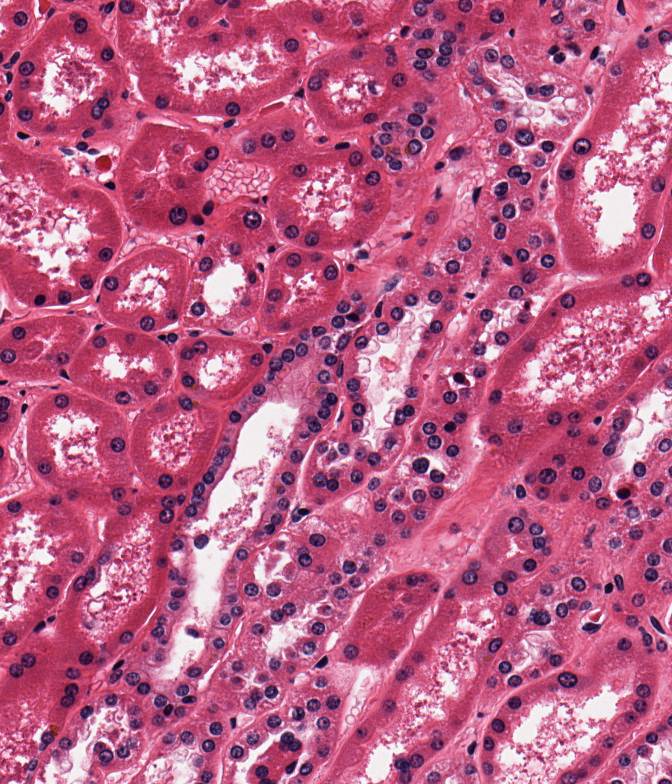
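Renal cortex. Left: tubules cut in round cross-section, each lined by a single layer of cuboidal cells with deeply eosinophilic cytoplasm. Centre and right: tubules cut lengthwise, running diagonally from lower left to upper right; their cytoplasm is paler and their nuclei more closely crowded than on the left. Throughout, lining cell nuclei are round and dark-staining.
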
